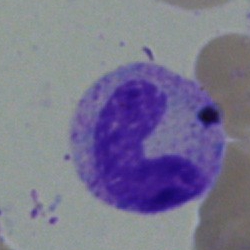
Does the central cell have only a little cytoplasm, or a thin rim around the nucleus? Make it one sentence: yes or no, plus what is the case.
No, the cytoplasm of this cell is abundant.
